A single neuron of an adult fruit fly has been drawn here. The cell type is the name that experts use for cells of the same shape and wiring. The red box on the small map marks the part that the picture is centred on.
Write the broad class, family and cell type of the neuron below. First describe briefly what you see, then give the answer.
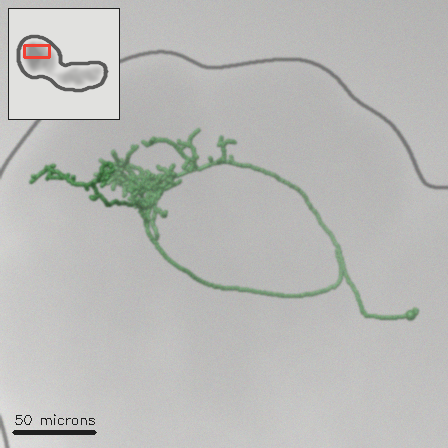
By the scale bar it is about 250 microns wide in this view. As drawn here it is wider than it is tall. This is a central-brain intrinsic neuron. The family is hemilineage VLPl&p1_posterior. It is of cell type SMP568_c.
